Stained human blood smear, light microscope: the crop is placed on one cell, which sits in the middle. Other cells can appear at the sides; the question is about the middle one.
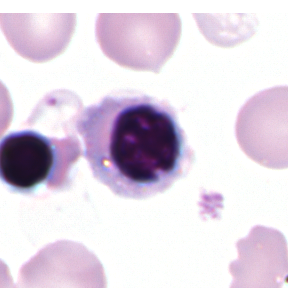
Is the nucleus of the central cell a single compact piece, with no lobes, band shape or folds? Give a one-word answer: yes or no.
Yes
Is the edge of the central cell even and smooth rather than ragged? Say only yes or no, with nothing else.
No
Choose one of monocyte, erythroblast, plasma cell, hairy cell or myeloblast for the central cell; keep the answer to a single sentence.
Here the centrally located cell is an erythroblast.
